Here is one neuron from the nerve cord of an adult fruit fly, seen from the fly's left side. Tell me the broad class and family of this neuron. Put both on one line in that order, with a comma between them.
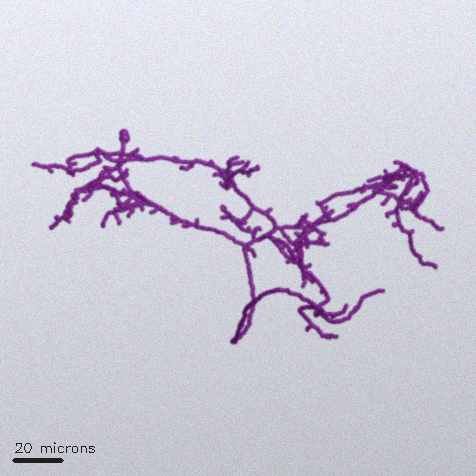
nerve-cord intrinsic neuron, hemilineage 01A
